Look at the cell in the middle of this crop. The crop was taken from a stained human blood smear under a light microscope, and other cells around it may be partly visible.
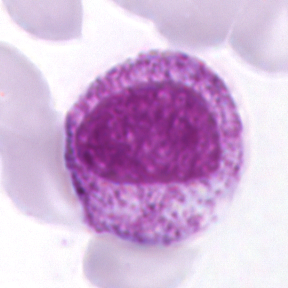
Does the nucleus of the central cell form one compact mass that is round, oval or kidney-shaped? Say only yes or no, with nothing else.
Yes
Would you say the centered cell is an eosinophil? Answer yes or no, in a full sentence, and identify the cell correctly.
No, a myelocyte, not an eosinophil, is what sits in the centre of the crop.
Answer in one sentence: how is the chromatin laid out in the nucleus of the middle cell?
Answer: the chromatin is fine and has no coarse clumps.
